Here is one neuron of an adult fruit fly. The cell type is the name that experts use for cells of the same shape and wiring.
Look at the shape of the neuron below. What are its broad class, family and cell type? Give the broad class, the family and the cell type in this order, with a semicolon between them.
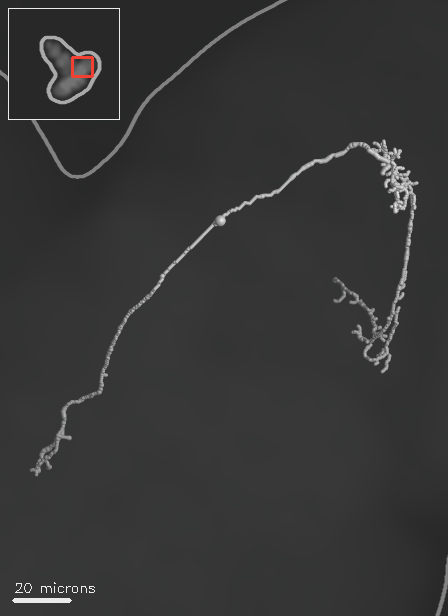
visual projection neuron; LLPC; LLPC2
